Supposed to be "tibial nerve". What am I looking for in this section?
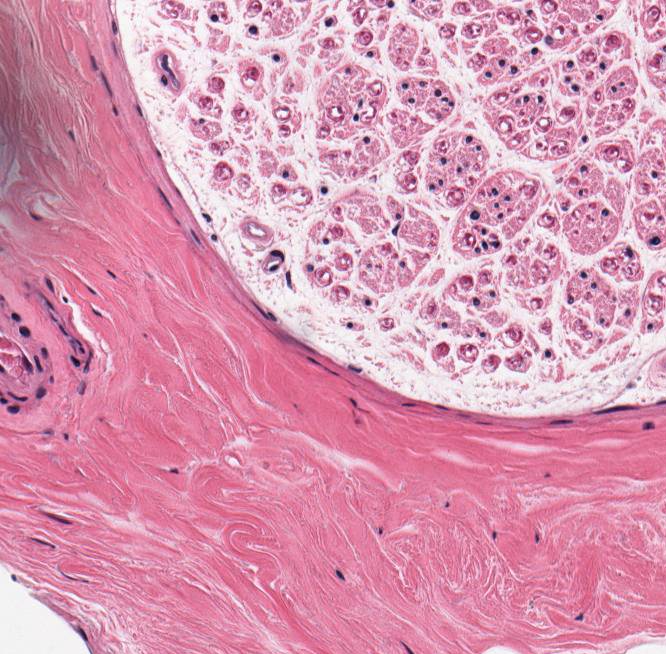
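This is the tibial nerve; let's hold the picture against what that nerve usually shows.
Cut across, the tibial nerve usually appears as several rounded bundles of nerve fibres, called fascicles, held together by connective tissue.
Here, a rounded fascicle cut in cross-section fills the upper right of the field.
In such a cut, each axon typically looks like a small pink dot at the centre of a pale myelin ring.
Many fibres here match that: small round profiles, a pale ring around a pink centre. Also within the fascicle, the fibres gather in pink clusters parted by pale, nearly white spaces, and small dark nuclei, round to oval, lie scattered among them.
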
